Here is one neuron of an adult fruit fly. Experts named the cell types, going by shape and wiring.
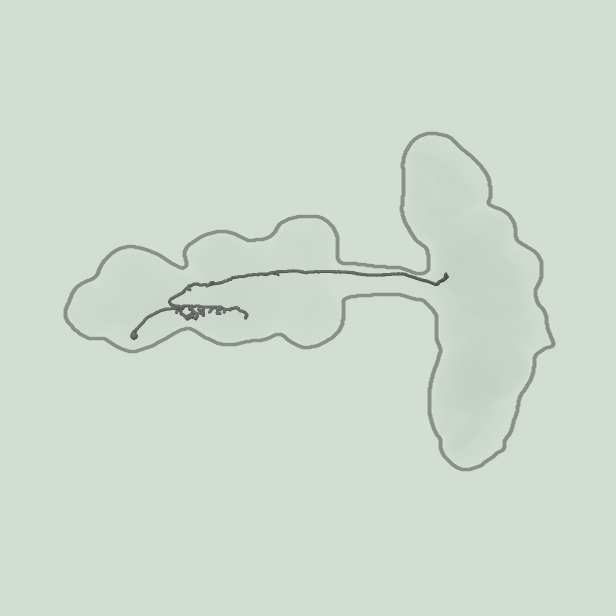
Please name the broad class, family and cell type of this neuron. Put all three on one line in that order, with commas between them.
ascending neuron, hemilineage 07B, AN07B089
